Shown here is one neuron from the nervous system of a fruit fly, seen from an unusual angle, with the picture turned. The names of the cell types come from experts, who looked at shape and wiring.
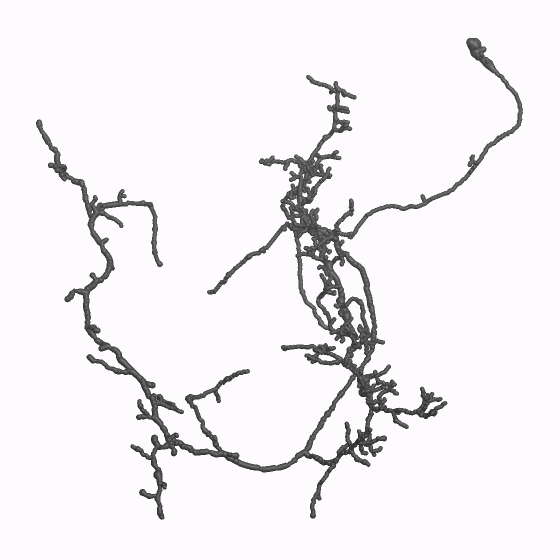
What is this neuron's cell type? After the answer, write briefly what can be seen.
The cell type is AMMC010. It is a central-brain intrinsic neuron. Dozens of branch ends can be seen. In this view it is about as wide as it is tall.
